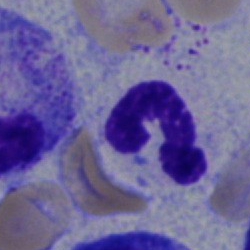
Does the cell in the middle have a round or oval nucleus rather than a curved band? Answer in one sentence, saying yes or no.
No, the nucleus has been drawn out into a curved band lacking separate lobes.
